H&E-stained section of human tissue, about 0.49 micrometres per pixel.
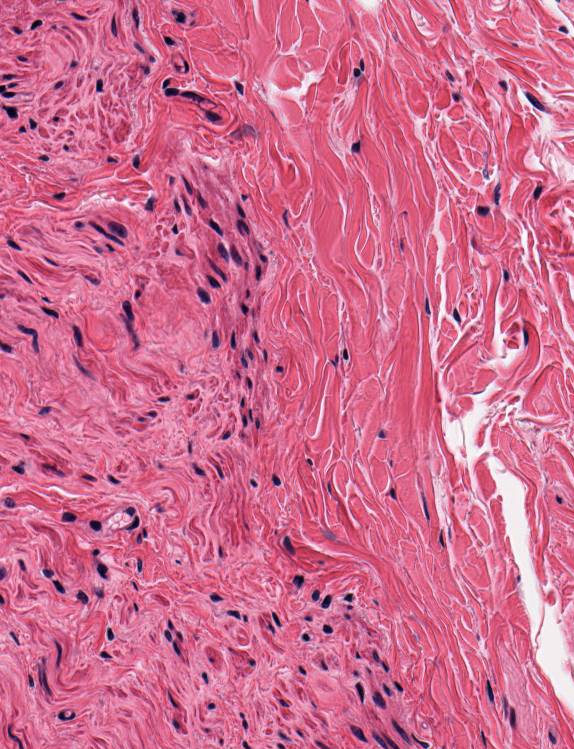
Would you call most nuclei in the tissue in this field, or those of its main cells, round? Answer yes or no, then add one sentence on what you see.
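No. Most nuclei are elongated, spindle-shaped and darkly stained.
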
